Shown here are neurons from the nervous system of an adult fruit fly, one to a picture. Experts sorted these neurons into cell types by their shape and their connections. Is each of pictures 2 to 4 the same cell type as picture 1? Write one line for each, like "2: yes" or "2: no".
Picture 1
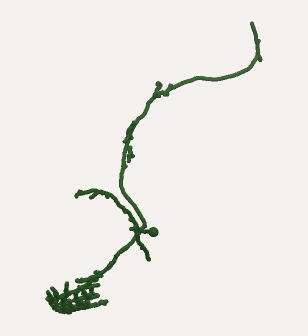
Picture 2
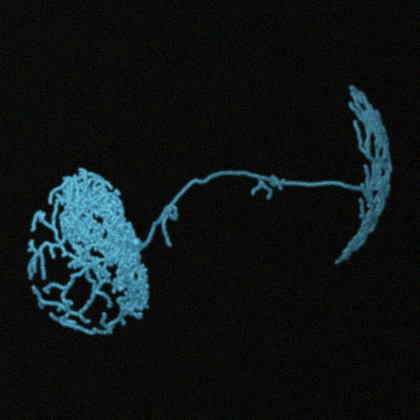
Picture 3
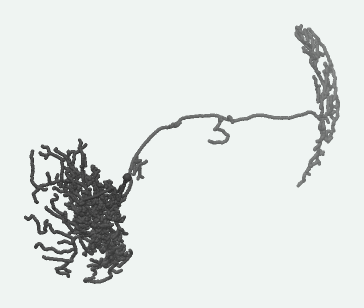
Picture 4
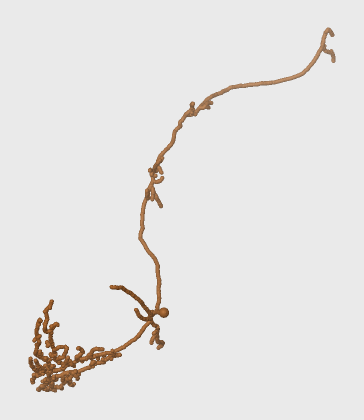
2: no
3: no
4: yes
